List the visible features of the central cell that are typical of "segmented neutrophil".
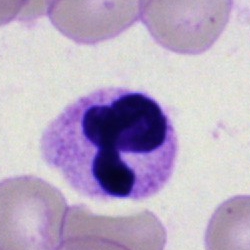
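First, the chromatin: it is dark purple and densely clumped. Next, fine pinkish-violet granules are scattered throughout the cytoplasm.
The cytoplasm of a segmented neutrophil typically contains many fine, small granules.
These scattered fine granules therefore go with a segmented neutrophil. No vacuoles are seen in the cytoplasm. Last, the cell outline is rounded and smooth, without surface projections.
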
